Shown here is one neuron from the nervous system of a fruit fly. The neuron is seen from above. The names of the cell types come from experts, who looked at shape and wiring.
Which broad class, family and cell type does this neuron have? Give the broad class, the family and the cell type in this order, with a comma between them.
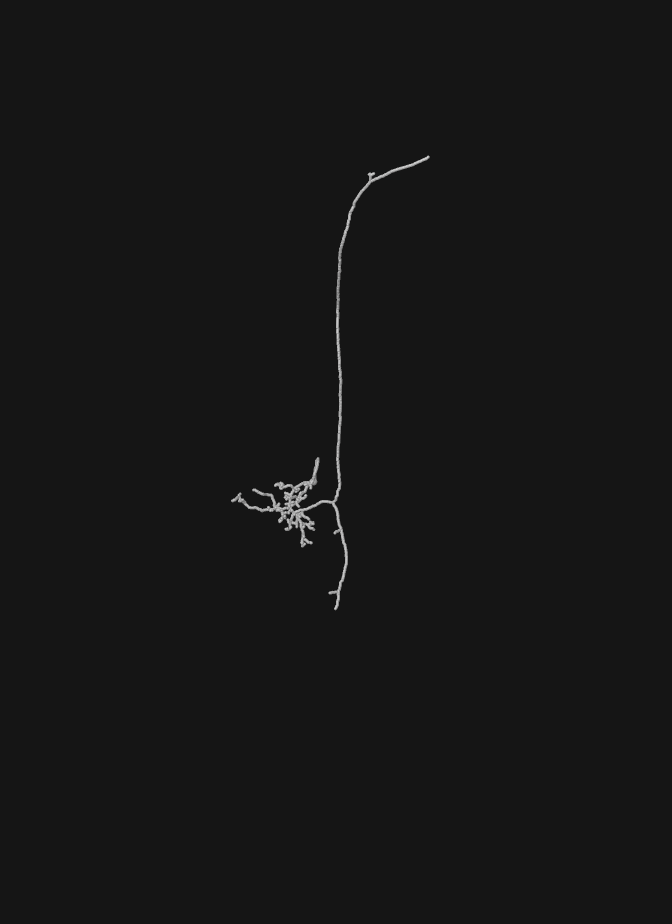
ascending neuron, hemilineage 10B, AN10B034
